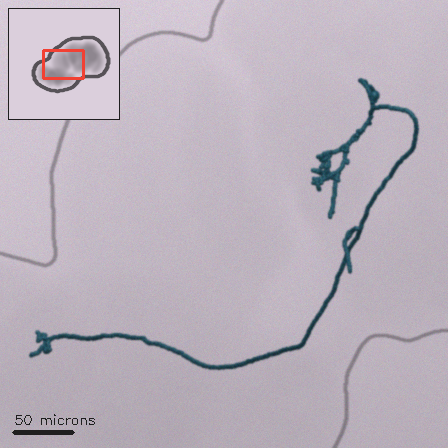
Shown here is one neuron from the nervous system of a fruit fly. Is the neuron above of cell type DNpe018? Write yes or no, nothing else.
no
